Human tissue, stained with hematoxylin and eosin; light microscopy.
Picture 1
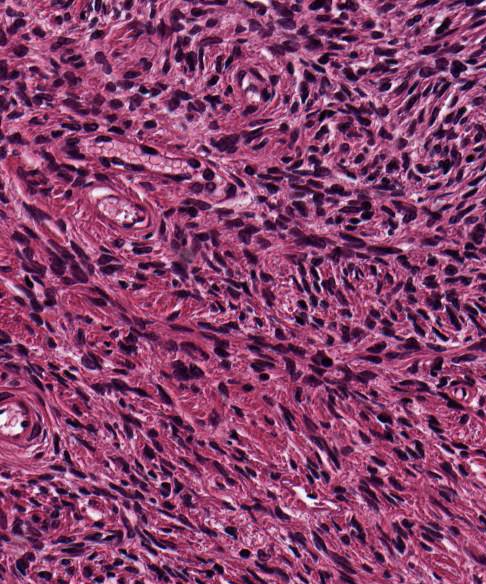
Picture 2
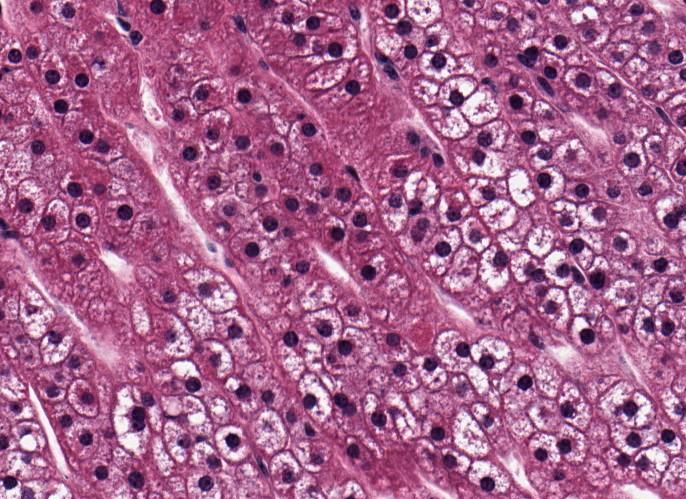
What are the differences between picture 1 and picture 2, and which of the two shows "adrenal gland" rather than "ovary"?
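Here, picture 1 is ovary; picture 2 is adrenal gland. The ovary field is densely cellular, with spindle cells in interlacing fascicles and short whorls and crowded, elongated, dark nuclei in scant pink cytoplasm. The adrenal gland field instead shows polygonal cells with clear borders, set in long parallel cords running diagonally from upper left to lower right. Many have pale, foamy, finely vacuolated cytoplasm, most plentiful on the right and lower left; cells toward the upper centre are denser pink.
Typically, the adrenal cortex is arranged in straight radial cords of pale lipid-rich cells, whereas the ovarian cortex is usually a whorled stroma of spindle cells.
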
